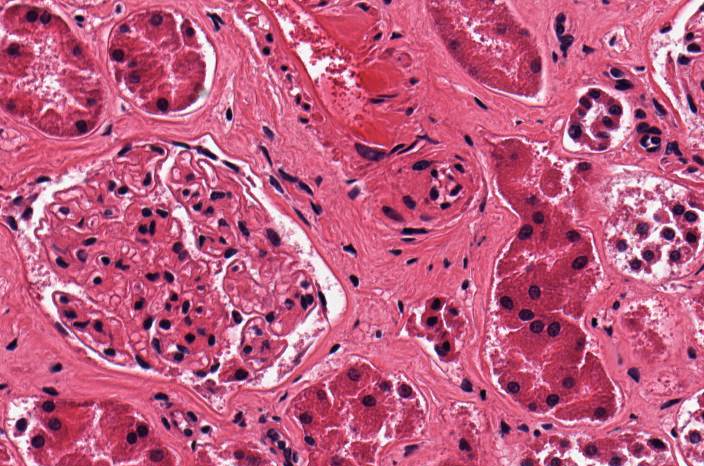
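Renal cortex, haematoxylin and eosin. On the left, find the glomerulus: a lobulated capillary tuft inside a thin-walled Bowman's capsule, crowded with many small dark nuclei. Now look between the tubules, where dense pink collagen with scattered spindle-shaped nuclei widens the tissue. Notice, too, that no fat cells appear anywhere in the field.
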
